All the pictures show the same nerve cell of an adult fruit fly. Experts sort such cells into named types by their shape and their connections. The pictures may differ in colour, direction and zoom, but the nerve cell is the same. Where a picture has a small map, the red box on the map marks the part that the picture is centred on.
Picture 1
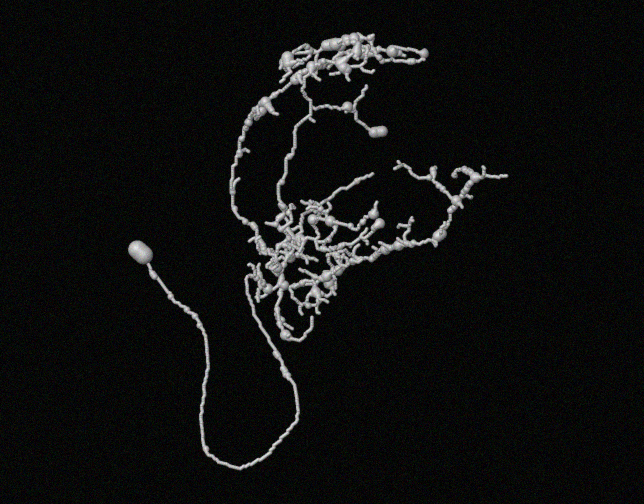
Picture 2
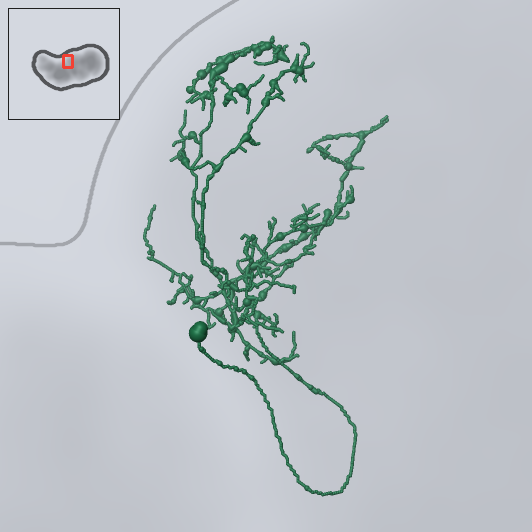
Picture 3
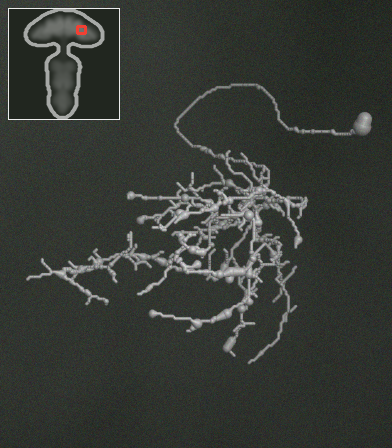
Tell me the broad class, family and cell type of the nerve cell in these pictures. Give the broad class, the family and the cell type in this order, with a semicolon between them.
central-brain intrinsic neuron; hemilineage LHl4_dorsal; LHAV4g7_b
